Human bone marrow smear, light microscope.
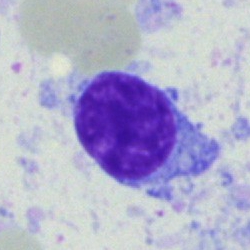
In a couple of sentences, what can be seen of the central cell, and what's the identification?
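Chromatin dark purple and clumped, paler streaks between the clumps. Cytoplasm blue, lying mostly to the lower right of the nucleus. Outer edge of the cytoplasm ragged and poorly defined. Lymphocyte.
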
